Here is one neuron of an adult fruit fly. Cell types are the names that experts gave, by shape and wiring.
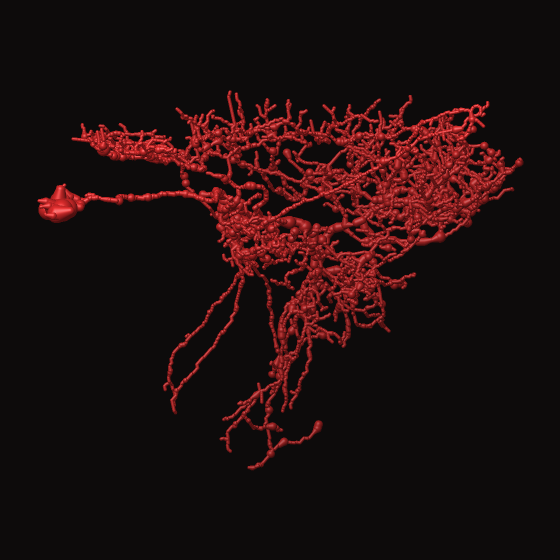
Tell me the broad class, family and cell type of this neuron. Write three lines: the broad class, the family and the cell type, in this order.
visual centrifugal neuron
LoVP
LoVP96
